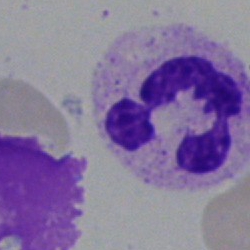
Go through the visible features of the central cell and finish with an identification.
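Nucleus divided into lobes joined by narrow strands. It curves around a pale area near the middle of the cell. Cytoplasm plentiful, pale pinkish-lilac, with fine lilac granules. This is a segmented neutrophil.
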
